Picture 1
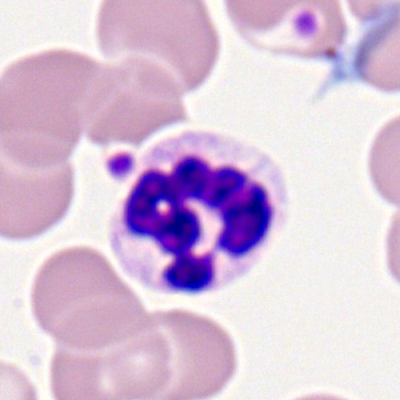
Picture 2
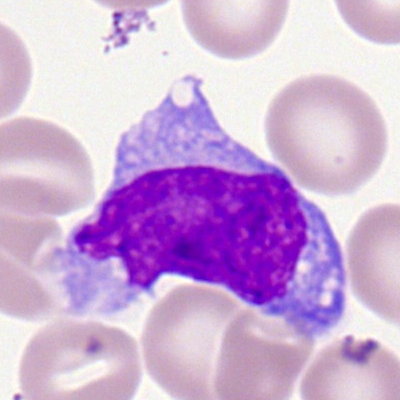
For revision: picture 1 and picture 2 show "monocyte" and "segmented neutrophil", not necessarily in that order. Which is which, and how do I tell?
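Picture 1 shows a segmented neutrophil, and picture 2 shows a monocyte. First, the nucleus: in picture 1 the chromatin is dense, dark purple and clumped, while in picture 2 the nucleus is irregular, elongated from side to side, and lies in the lower half of the cell.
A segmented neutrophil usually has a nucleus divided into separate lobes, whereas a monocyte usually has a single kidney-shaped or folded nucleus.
Second, the cytoplasm colour: it is plentiful and pale pinkish-lilac in picture 1 but pale greyish blue in picture 2.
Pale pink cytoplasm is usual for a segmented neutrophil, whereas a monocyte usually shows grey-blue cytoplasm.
Third, the contents of the cytoplasm: picture 1 holds only fine, faint granules, with no large orange-red granules, and picture 2 has a small clear round vacuole at the tip of its top projection. Finally, the cell in picture 1 has a round, smooth outline.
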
